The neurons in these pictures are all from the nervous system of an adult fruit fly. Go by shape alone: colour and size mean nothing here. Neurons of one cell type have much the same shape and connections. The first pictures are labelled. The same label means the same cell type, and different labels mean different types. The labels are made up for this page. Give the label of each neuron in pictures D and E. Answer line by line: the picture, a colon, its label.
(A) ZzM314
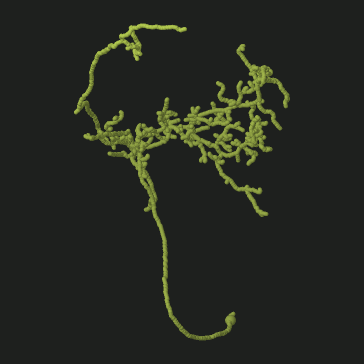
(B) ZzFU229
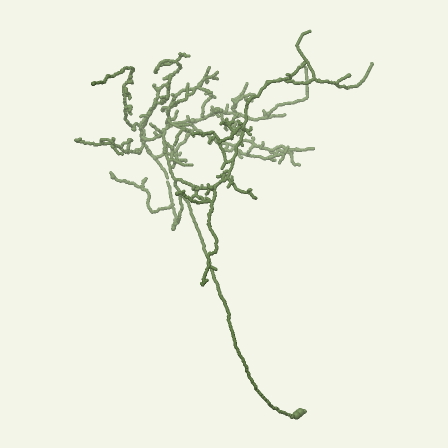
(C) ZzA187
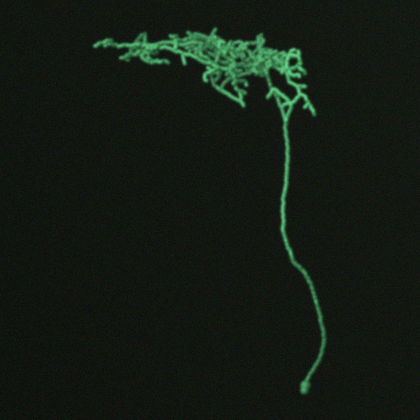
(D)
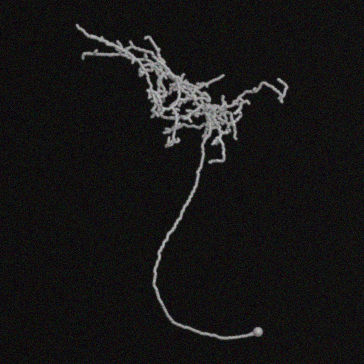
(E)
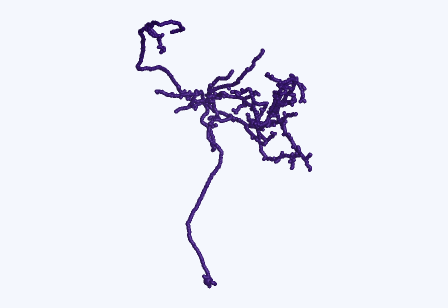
D: ZzA187
E: ZzM314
